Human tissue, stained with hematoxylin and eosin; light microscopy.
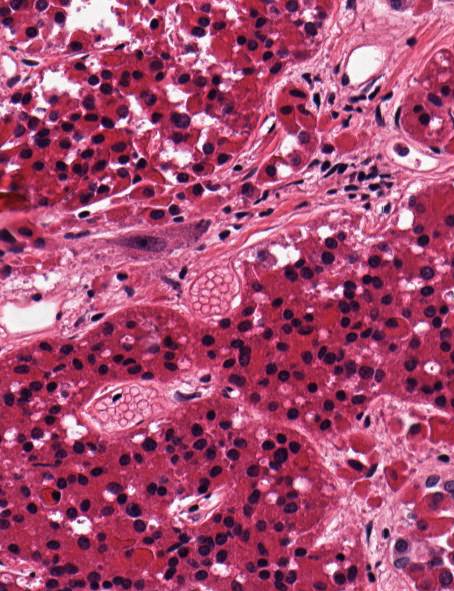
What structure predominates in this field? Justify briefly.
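That's pars distalis of the pituitary: solid sheets of polygonal cells fill most of the field, above and below. The cells carry plenty of deeply eosinophilic cytoplasm and round dark nuclei.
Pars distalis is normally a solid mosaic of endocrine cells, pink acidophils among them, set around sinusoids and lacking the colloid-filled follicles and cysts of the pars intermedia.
There's also a fibrous band holding scattered elongated spindle-shaped nuclei.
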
